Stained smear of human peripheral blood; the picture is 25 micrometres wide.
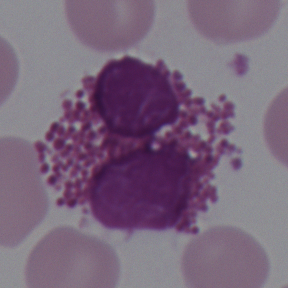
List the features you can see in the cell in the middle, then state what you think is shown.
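Two lobes make up the nucleus here, one sitting above the other, and neither shows a nucleolus. The granules are coarse and round, fairly even in size. There's no sharp outline to the cell; at the edges the granules just spread loosely outward. It's an eosinophil.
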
